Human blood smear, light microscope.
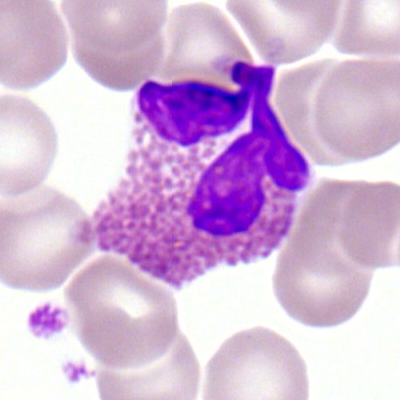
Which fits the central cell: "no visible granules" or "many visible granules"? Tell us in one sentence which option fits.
A large number of visible granules lies in the cytoplasm of this cell.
